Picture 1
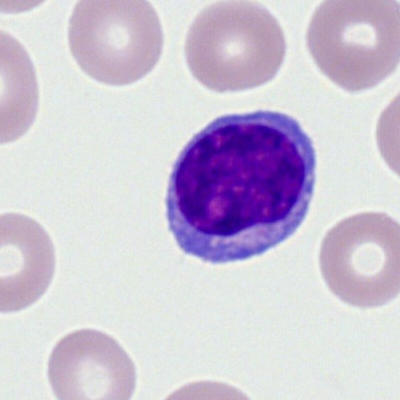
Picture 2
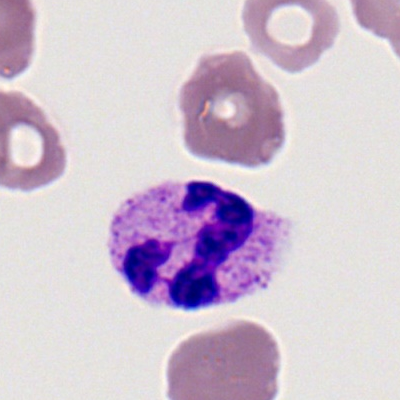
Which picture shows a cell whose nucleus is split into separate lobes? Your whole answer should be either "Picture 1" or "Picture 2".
Picture 2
